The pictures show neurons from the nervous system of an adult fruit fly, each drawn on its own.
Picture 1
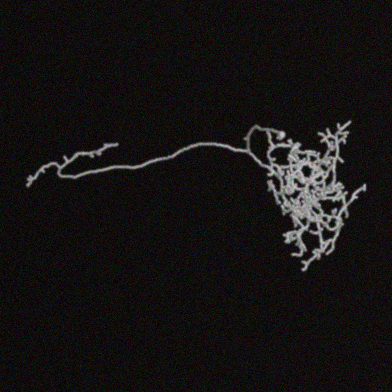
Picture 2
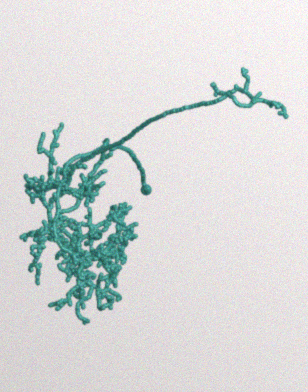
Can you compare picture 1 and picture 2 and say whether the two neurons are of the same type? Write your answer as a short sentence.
They are of the same cell type.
